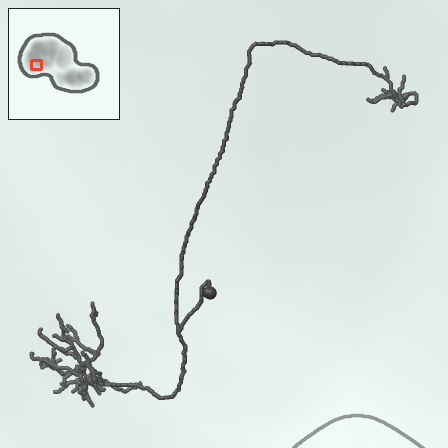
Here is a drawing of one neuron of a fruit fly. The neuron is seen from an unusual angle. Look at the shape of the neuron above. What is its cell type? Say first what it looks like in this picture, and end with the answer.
In this view it is about as wide as it is tall. Its broad class is optic-lobe intrinsic neuron. Its cell type is MeLo4.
